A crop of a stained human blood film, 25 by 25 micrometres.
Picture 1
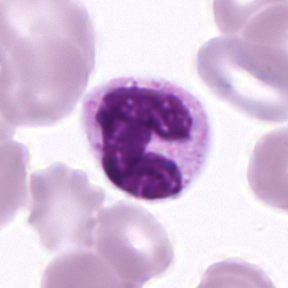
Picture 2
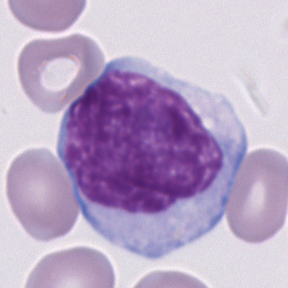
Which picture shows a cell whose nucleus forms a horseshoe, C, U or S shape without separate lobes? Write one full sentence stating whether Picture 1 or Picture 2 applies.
For the cell in picture 1, the nucleus is stretched into a curved band without lobes.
